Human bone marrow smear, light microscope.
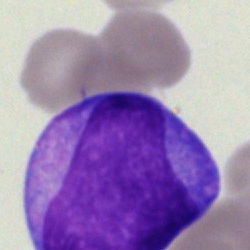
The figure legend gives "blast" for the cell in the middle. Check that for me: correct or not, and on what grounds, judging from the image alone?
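Start with the nucleus: it fills most of the cell, and the cytoplasm shows only as crescents to the left and right.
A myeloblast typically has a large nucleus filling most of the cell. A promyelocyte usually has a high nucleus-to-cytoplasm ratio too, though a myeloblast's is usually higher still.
So blast fits, and the nucleus filling most of the cell sets it apart from promyelocyte. The chromatin is finely stippled rather than coarsely clumped.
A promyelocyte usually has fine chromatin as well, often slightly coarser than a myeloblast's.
Fine chromatin on its own could suit either name. Beyond that, the outline is smooth and rounded without projections, the cytoplasm is blue and deepest along the border, and no vacuoles show.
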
